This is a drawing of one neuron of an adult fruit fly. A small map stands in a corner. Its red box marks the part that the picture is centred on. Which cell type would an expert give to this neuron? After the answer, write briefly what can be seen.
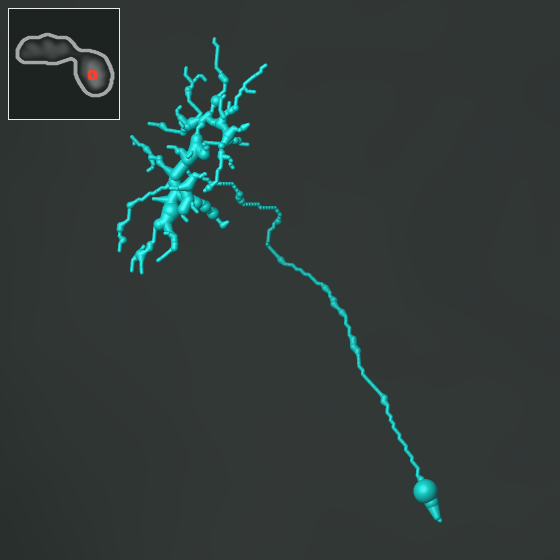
The cell type is Dm8a. This is an optic-lobe intrinsic neuron. Its cell body lies at the lower right of the picture. As drawn here it is taller than it is wide.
